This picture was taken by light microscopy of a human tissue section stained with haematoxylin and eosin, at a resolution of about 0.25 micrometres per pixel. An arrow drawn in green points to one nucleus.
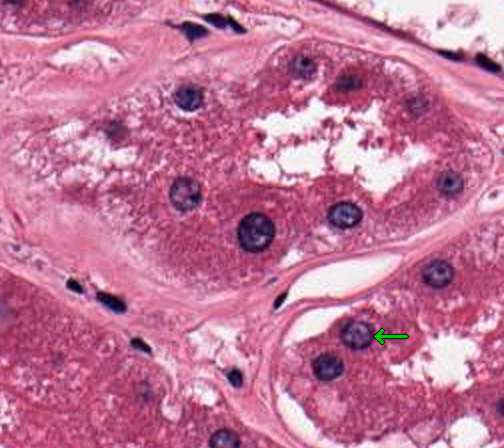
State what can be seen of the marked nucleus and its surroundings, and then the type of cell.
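The nucleus is round and dark purple with coarser darker clumps inside, and about the same size as the neighbouring nucleus just below-left of it. The cell sits at the outer edge of a tubule, its nucleus lying near the tubule wall that faces a pale, elongated, thin-walled space outside the tubule. Away from the nucleus, the cytoplasm reaches toward an irregular pale lumen on the right that holds wispy material. It is a proximal tubule cell.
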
